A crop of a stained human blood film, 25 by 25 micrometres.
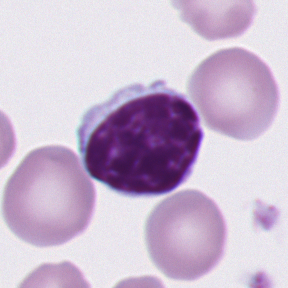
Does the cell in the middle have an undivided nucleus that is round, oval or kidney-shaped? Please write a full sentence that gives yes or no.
Yes, the nucleus is one compact round, oval or kidney-shaped mass, not lobed or folded.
